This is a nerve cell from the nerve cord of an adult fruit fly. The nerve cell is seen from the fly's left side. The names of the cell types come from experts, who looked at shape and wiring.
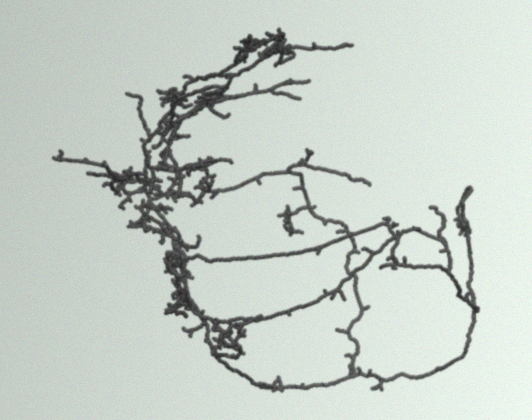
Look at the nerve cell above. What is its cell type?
IN19A057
